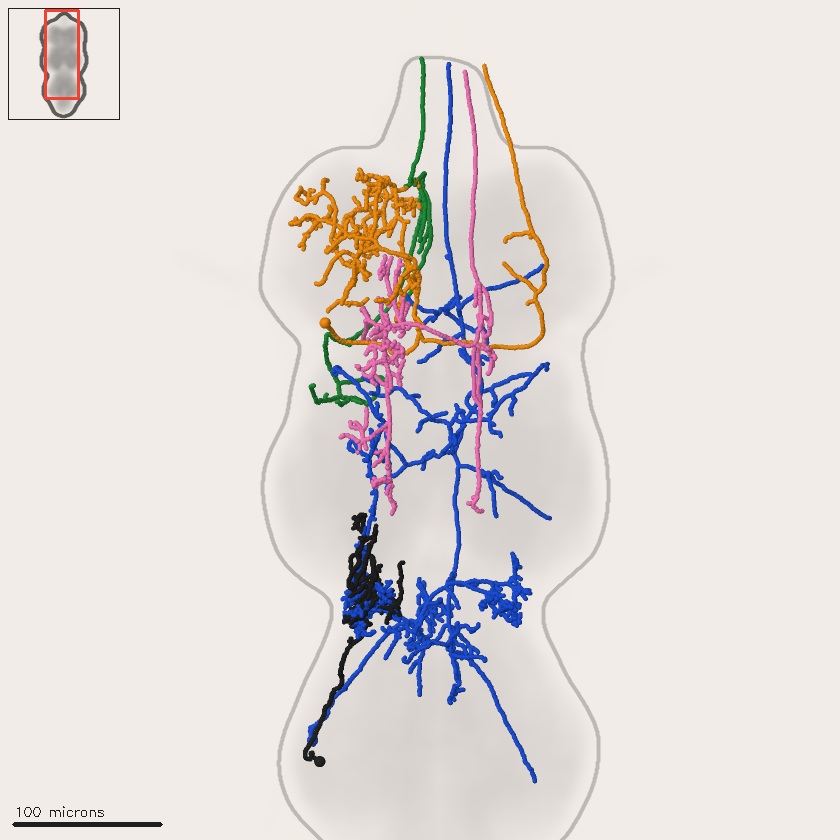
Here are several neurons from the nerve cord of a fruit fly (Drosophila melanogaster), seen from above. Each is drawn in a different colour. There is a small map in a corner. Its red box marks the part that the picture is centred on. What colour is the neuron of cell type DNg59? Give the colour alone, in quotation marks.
"green"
